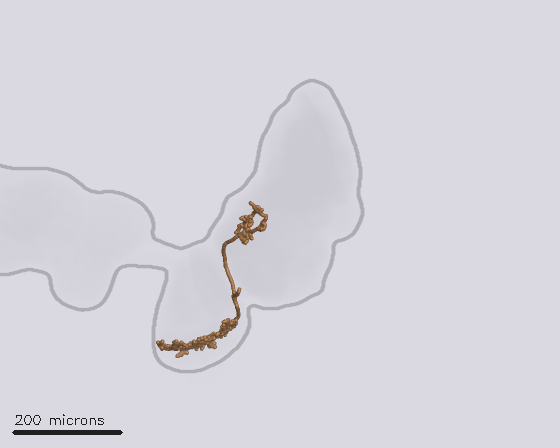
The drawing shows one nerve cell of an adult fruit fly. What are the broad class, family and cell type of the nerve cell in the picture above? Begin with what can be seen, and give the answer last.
The drawing shows no cell body. From top to bottom in the picture it spans about 300 microns. It is a visual projection neuron. The family is MeVP. Its cell type is MeVP42.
